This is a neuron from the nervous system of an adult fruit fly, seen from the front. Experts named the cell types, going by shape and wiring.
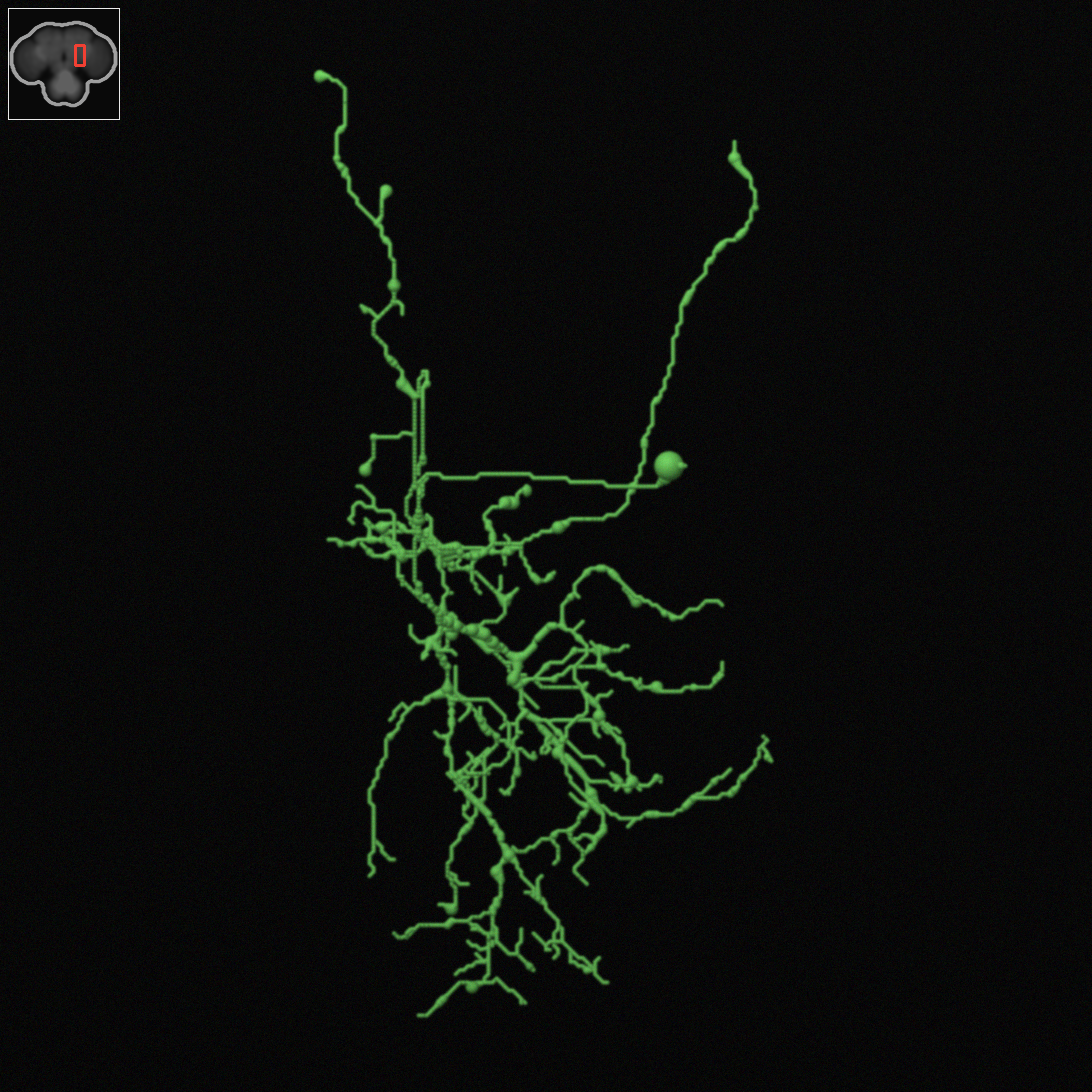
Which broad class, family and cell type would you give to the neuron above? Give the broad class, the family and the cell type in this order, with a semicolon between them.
central-brain intrinsic neuron; hemilineage LALa1_posterior; CB1213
